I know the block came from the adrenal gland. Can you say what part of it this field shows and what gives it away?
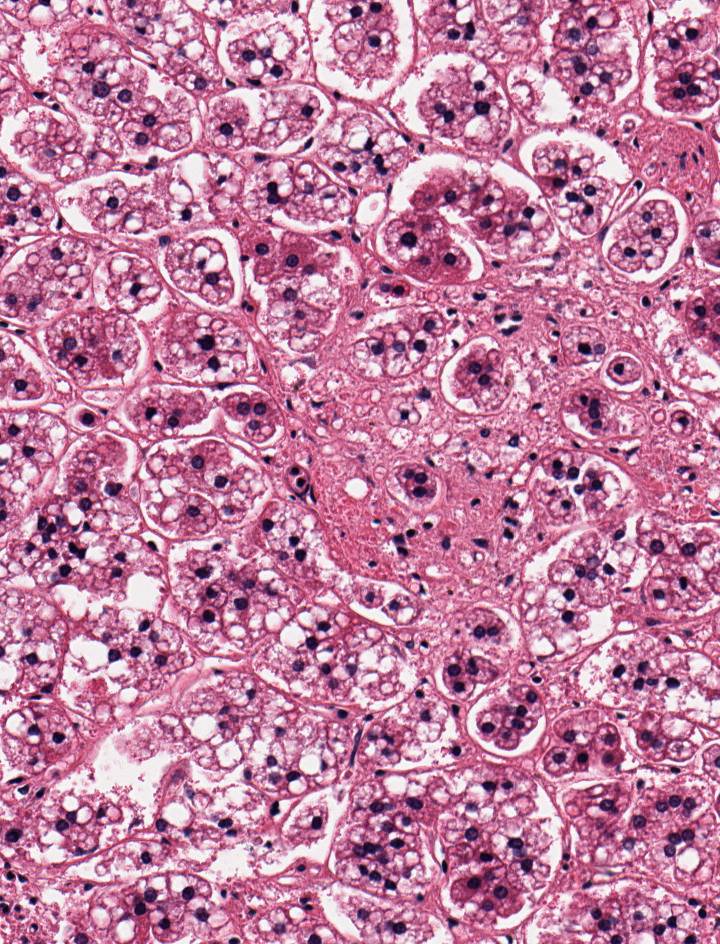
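That's zona fasciculata. Most of the cells have plenty of cytoplasm packed with small clear vacuoles, so they look bubbly, and the nuclei are small, round, dark and central.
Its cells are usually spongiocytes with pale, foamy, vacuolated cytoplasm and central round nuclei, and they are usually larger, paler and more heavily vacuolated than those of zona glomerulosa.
There are no glandular lumens or ducts among the nests, and many nests have pulled away from the surrounding septa, leaving narrow clear retraction spaces.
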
